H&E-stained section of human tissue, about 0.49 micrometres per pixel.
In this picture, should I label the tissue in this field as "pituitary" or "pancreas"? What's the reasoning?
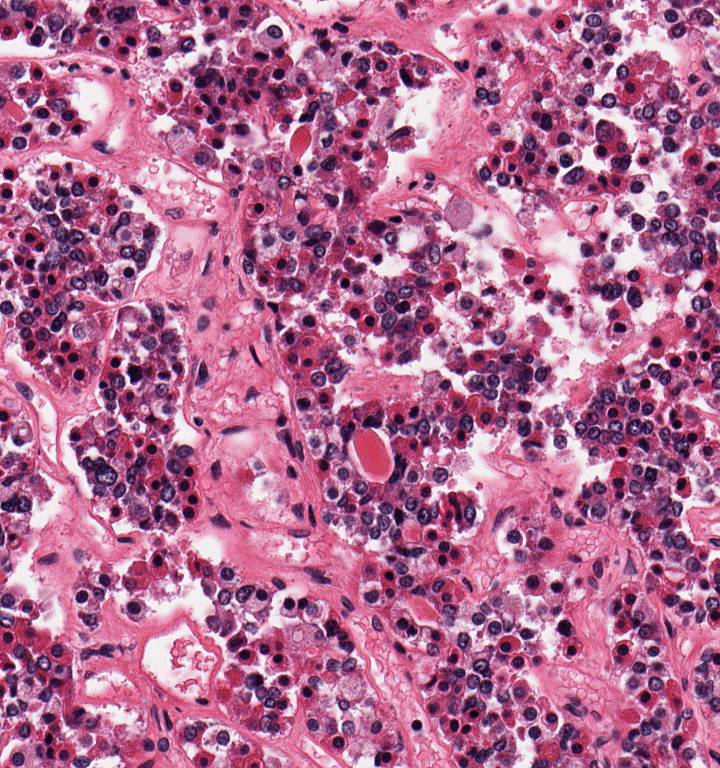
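This is pituitary. What decides it, I think, is that no glands or epithelial-lined spaces appear anywhere in the field.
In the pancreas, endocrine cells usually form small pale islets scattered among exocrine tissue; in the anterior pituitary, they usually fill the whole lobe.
Many cells here have bright red cytoplasm, mixed among cells with paler grey-purple cytoplasm, and pale pink fibrous strands carry scattered spindle-shaped nuclei.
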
